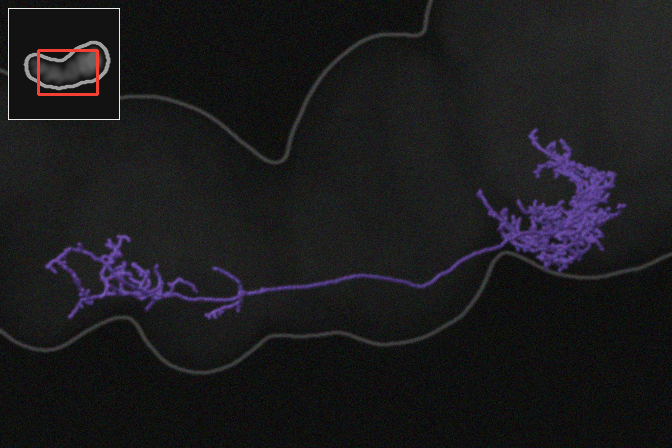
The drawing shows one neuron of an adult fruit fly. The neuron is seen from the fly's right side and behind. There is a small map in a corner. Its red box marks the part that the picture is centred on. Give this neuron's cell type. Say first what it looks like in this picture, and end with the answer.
The picture shows dozens of branch ends. In this view it is more than twice as wide as it is tall. This is a descending neuron. It is of cell type DNde006.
